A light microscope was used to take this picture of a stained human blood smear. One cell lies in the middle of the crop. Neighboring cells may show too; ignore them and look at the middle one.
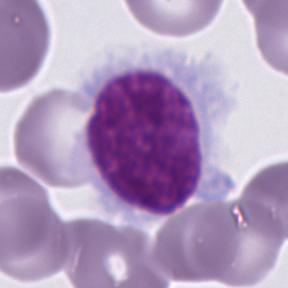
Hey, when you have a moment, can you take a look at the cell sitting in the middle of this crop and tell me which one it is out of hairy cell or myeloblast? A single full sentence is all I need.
By type, the central cell of the crop is a hairy cell.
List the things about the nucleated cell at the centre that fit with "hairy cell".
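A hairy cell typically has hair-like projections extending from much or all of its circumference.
The margin of this hairy cell is ragged, with many fine hair-like projections all the way around it, which matches.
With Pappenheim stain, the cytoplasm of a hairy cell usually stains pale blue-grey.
The cytoplasm here is pale blue-grey, in keeping with that. It forms a moderate rim around the nucleus, widest on the upper right, and the chromatin is mottled and patchy.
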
